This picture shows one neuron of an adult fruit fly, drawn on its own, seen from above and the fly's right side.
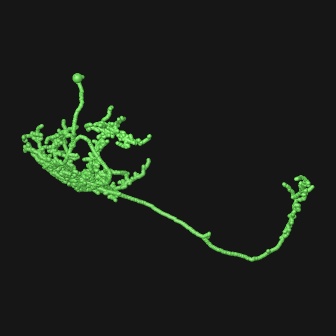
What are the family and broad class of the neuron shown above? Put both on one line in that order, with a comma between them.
hemilineage 17A, nerve-cord intrinsic neuron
